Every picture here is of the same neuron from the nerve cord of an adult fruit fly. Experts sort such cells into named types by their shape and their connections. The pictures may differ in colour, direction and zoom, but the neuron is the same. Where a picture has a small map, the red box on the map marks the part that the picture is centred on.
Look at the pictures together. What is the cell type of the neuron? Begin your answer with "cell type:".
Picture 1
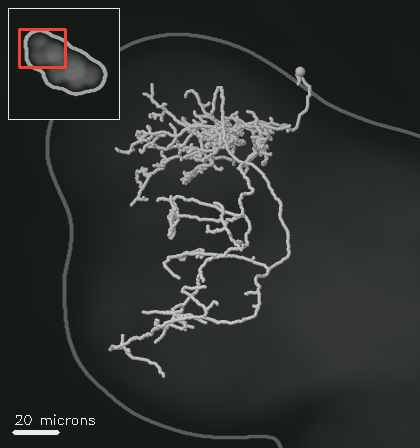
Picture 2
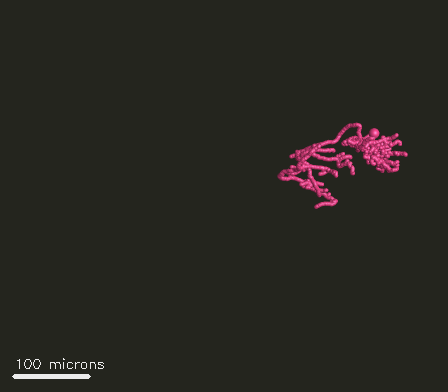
cell type: INXXX307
